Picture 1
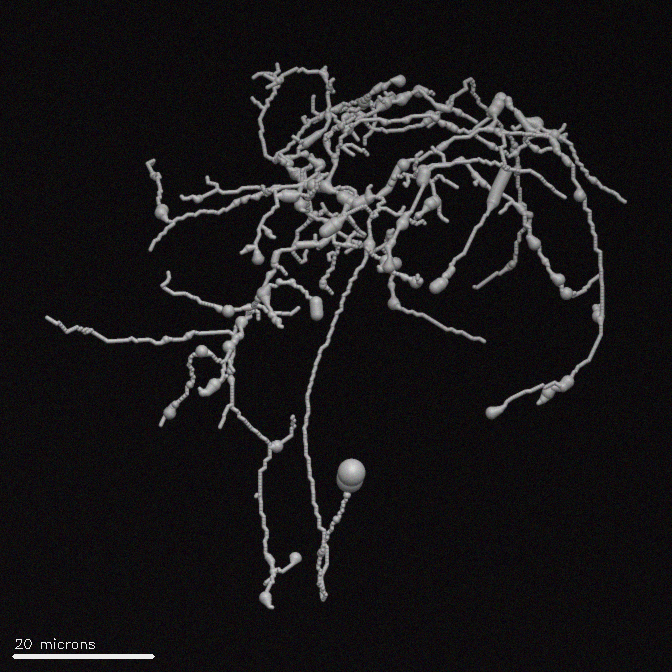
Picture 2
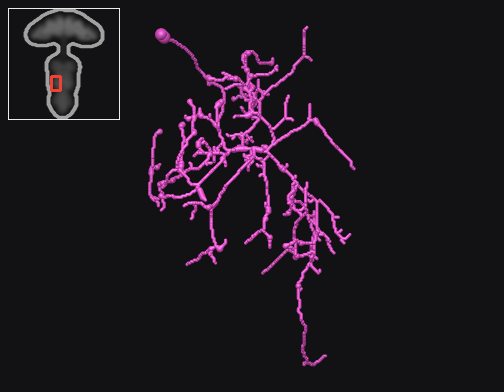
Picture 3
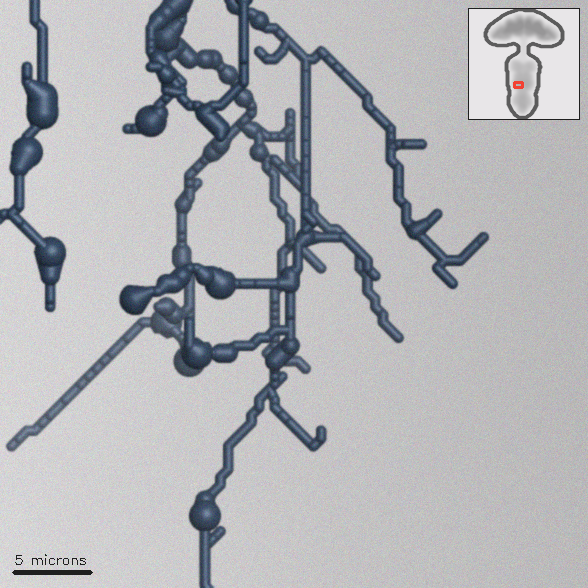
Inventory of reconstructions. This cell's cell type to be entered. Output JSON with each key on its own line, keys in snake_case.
{
 "cell_type": "IN08A029"
}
